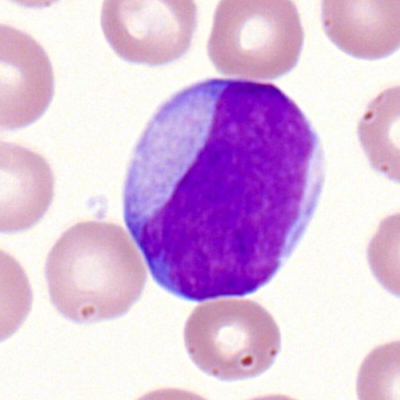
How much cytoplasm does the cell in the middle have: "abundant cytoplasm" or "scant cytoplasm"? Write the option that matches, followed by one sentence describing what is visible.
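Scant cytoplasm. The nucleus is a single unlobed mass filling most of the cell.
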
